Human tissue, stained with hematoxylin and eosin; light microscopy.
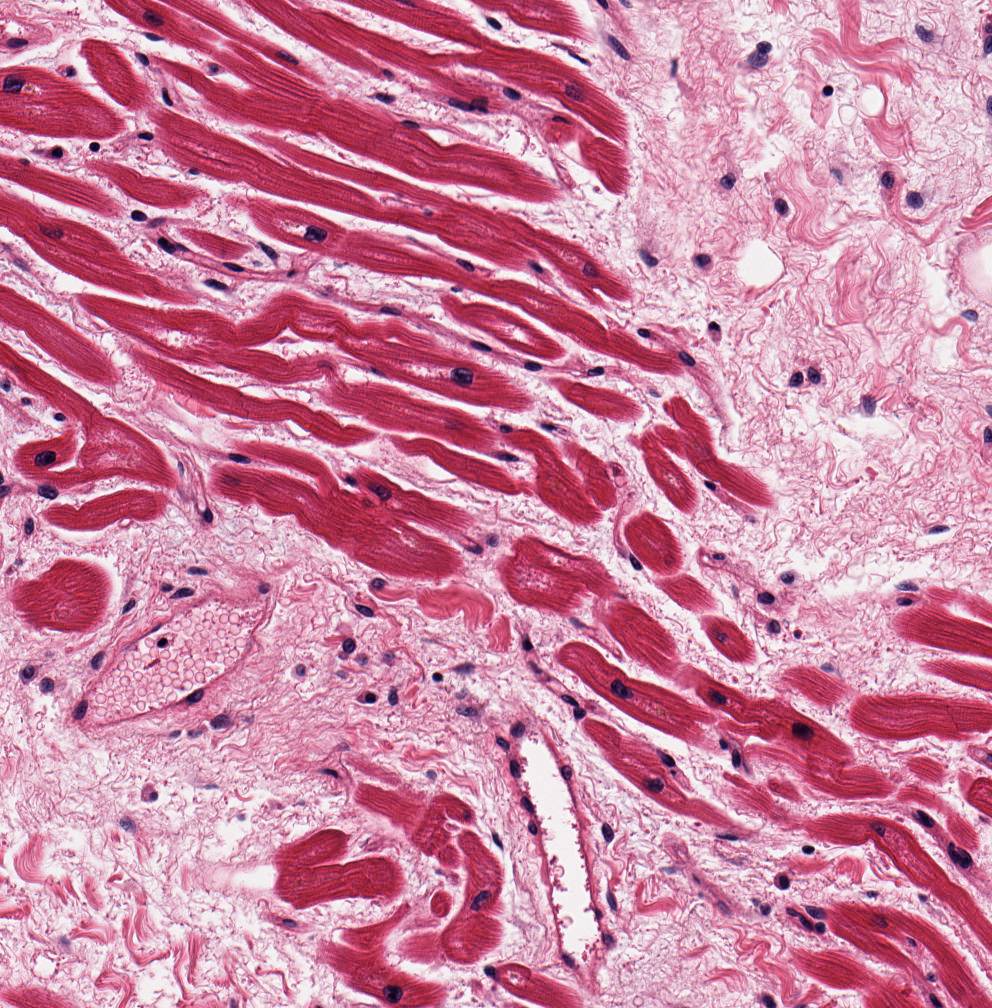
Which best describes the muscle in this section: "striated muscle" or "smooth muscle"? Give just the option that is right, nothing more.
Striated muscle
